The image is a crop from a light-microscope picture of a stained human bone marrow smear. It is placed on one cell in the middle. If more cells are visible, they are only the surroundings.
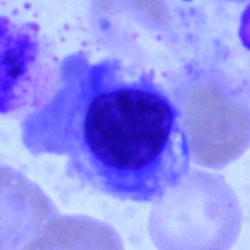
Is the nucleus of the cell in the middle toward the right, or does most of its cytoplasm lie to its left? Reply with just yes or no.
Yes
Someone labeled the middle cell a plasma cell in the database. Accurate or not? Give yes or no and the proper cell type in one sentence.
No, not a plasma cell here; the centered cell is an erythroblast.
